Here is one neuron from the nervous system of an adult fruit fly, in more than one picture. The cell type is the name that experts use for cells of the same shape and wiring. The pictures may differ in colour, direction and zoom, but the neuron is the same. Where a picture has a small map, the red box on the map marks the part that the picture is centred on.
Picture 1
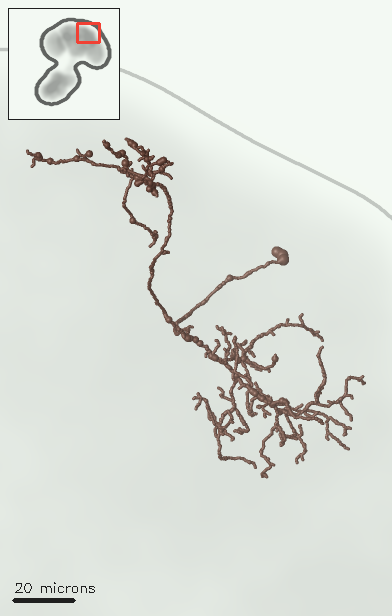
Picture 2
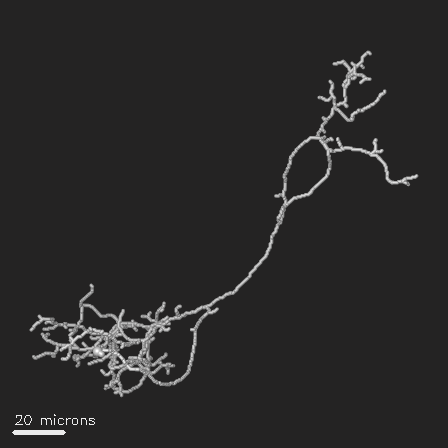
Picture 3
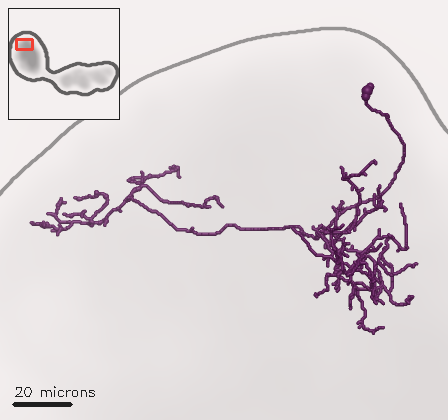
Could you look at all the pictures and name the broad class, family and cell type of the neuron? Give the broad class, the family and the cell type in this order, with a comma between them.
central-brain intrinsic neuron, hemilineage SLPad1_posterior, CB3185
